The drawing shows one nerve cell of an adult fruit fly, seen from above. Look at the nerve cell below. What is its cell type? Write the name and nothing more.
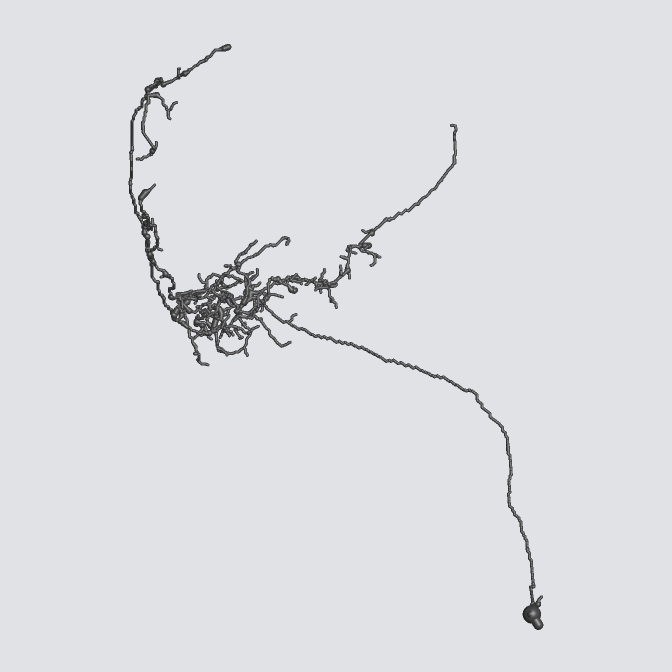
WED26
